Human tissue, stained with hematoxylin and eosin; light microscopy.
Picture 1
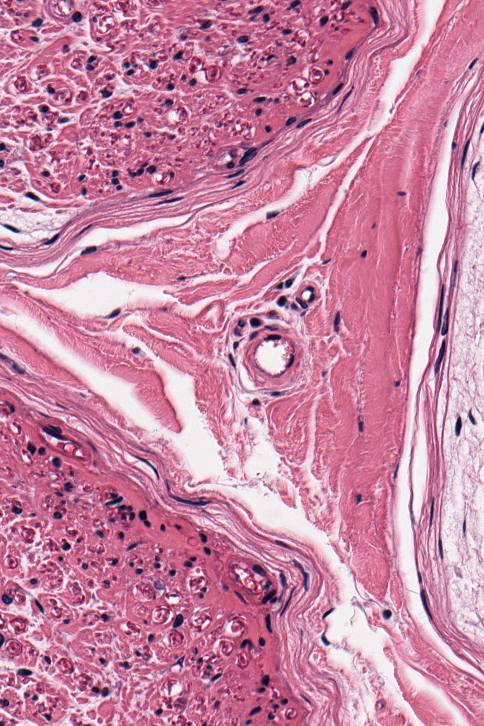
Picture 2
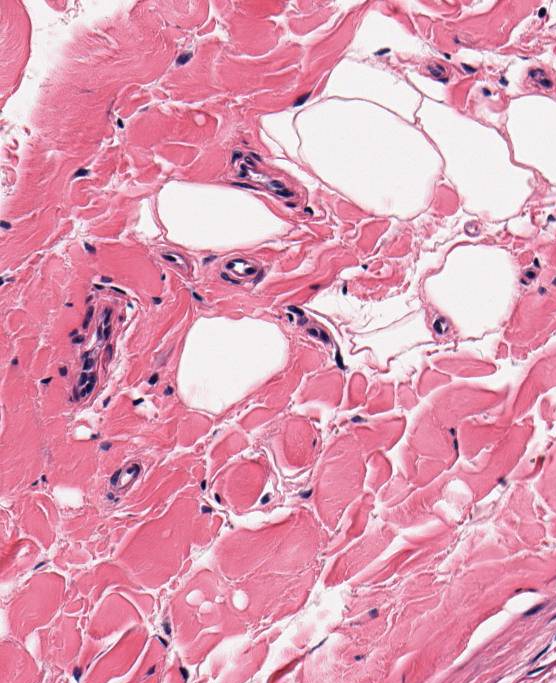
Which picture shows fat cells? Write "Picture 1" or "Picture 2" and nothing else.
Picture 2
